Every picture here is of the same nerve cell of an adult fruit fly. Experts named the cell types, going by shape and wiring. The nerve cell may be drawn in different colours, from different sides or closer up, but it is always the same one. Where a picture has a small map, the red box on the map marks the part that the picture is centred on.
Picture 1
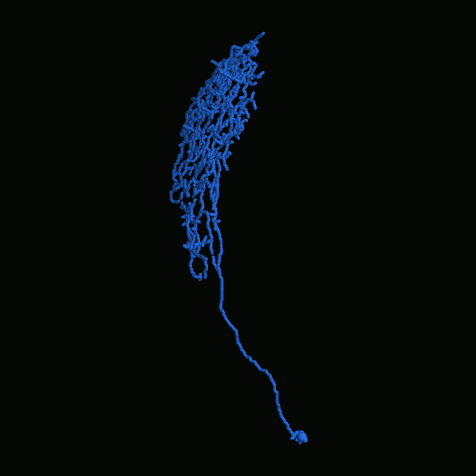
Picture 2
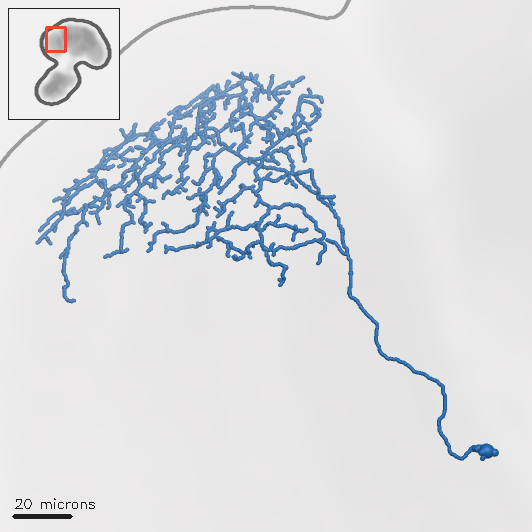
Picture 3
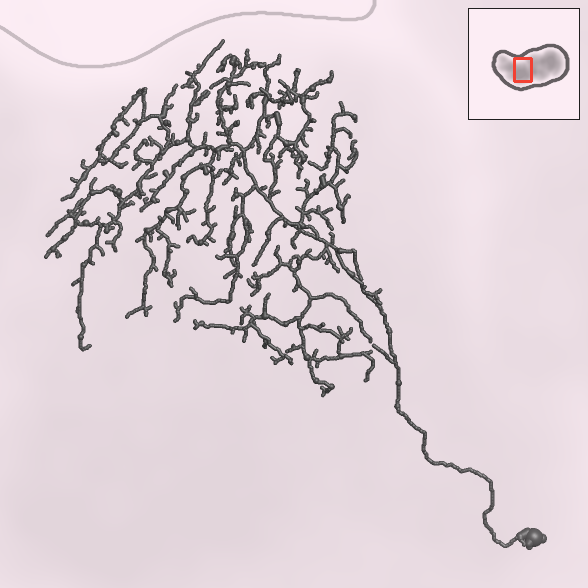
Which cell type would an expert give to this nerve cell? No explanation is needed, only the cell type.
Cm11b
